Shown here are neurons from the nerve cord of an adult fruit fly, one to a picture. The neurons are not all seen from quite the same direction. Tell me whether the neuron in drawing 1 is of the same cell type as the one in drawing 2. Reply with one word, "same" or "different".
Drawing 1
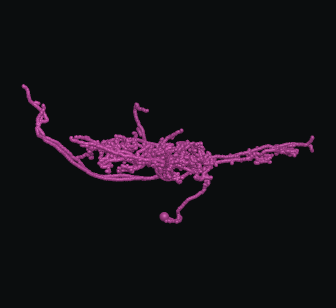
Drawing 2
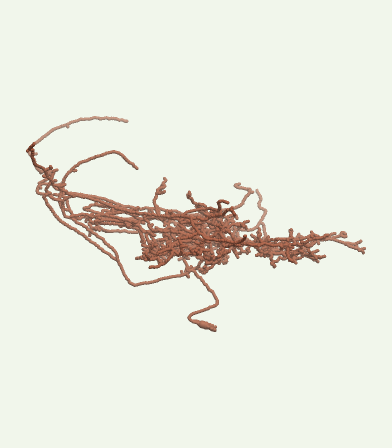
same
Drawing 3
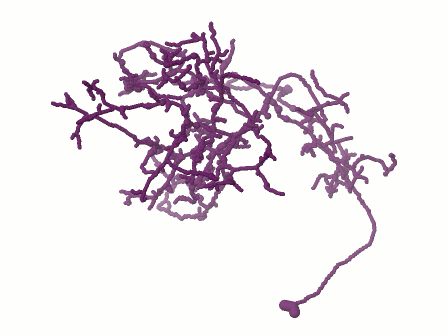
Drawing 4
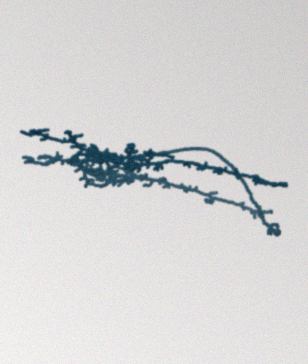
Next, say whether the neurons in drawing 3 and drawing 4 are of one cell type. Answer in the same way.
different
